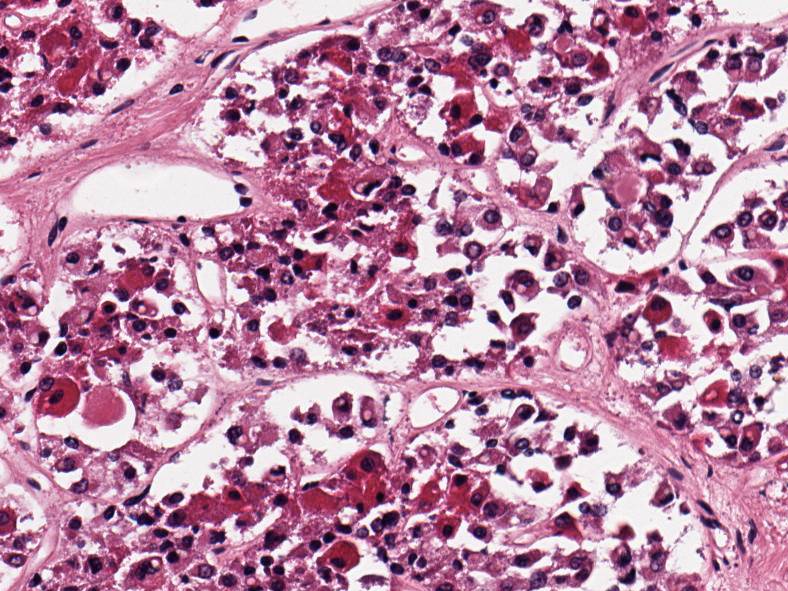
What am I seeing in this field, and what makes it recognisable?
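This is mainly the pars distalis of the pituitary. Notice the rounded nests: some cells have dense, deep red cytoplasm, others paler, finely granular to frothy cytoplasm.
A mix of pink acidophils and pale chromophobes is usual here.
No epithelium-lined glandular lumens lie between the nests.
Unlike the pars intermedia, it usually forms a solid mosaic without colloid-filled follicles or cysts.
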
